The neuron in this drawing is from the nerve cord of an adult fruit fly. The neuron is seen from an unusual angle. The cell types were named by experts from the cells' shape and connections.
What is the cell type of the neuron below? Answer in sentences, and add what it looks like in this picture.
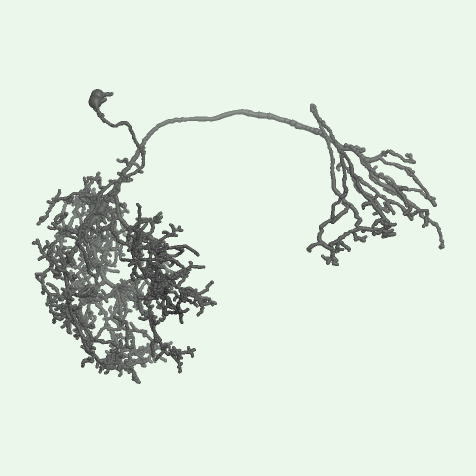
It is of cell type IN19B004. It is a nerve-cord intrinsic neuron. In this view it is wider than it is tall.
